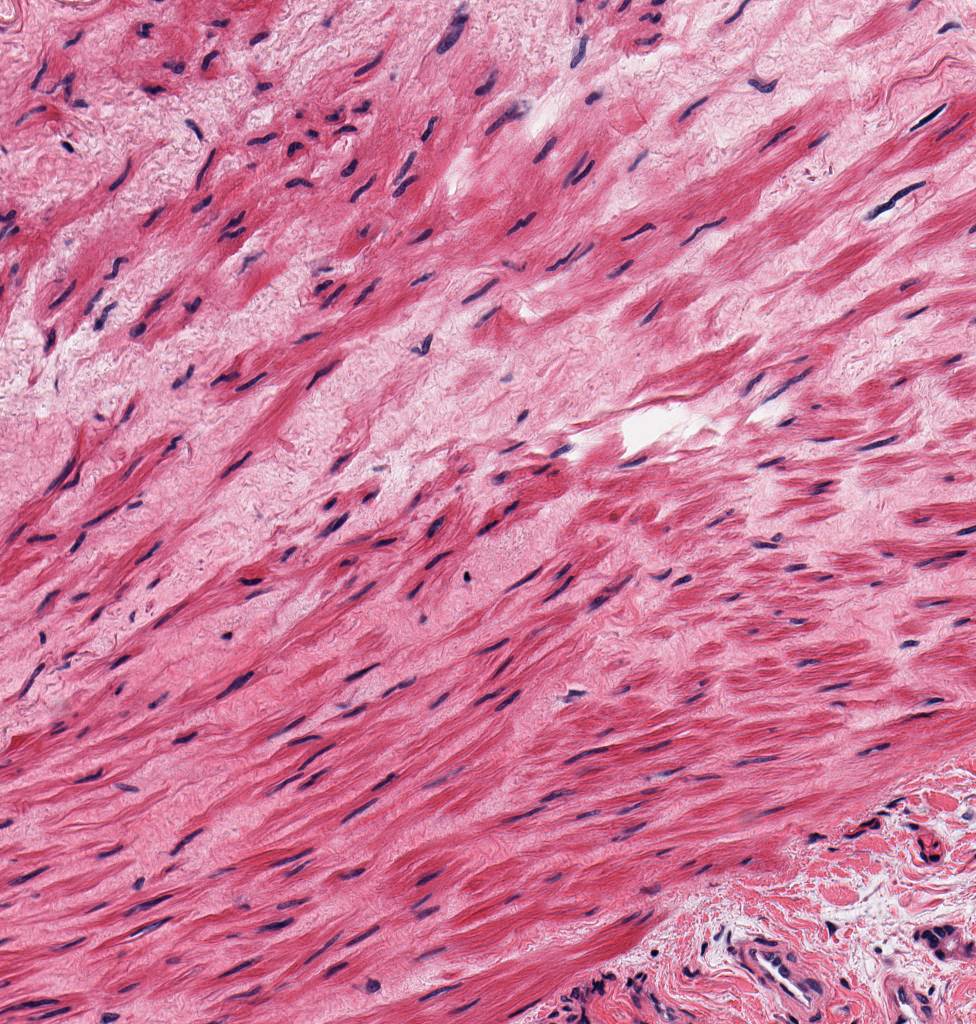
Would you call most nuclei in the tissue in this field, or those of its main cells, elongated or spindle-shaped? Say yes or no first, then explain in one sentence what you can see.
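Yes. The muscle cell nuclei are dark blue, elongated and cigar-shaped with blunt ends.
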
